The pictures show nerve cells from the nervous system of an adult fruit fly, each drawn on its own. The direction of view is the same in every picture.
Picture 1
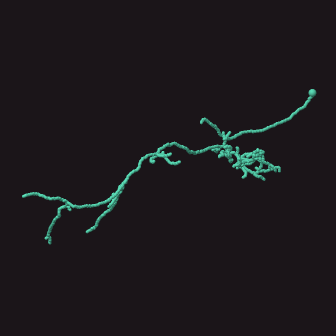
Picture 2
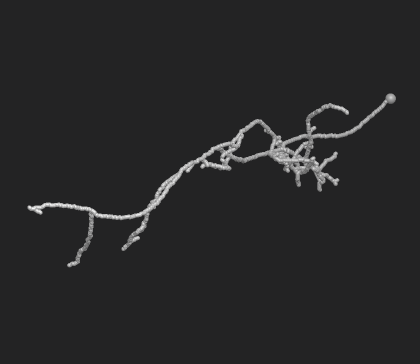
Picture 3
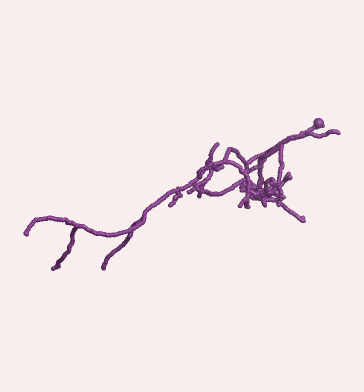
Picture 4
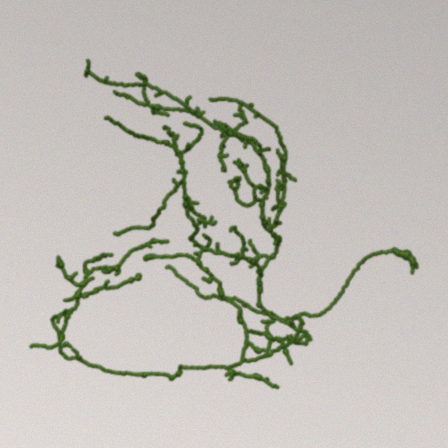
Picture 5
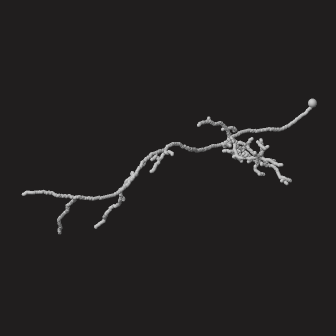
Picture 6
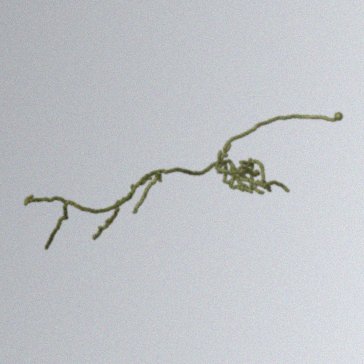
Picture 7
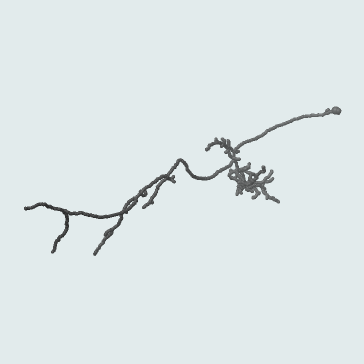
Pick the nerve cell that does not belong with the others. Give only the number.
4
